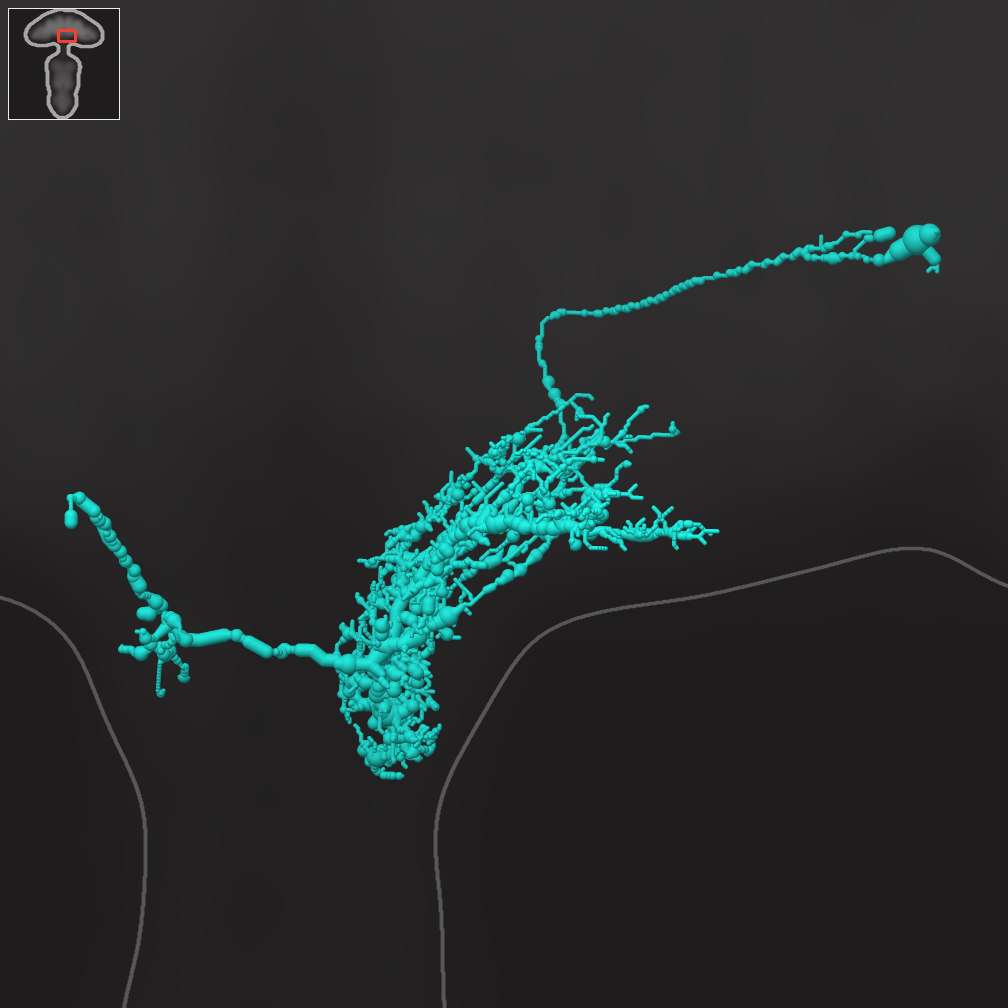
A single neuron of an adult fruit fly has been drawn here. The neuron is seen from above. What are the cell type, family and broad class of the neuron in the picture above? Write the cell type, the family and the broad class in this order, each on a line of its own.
GNG327
hemilineage LB6
central-brain intrinsic neuron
